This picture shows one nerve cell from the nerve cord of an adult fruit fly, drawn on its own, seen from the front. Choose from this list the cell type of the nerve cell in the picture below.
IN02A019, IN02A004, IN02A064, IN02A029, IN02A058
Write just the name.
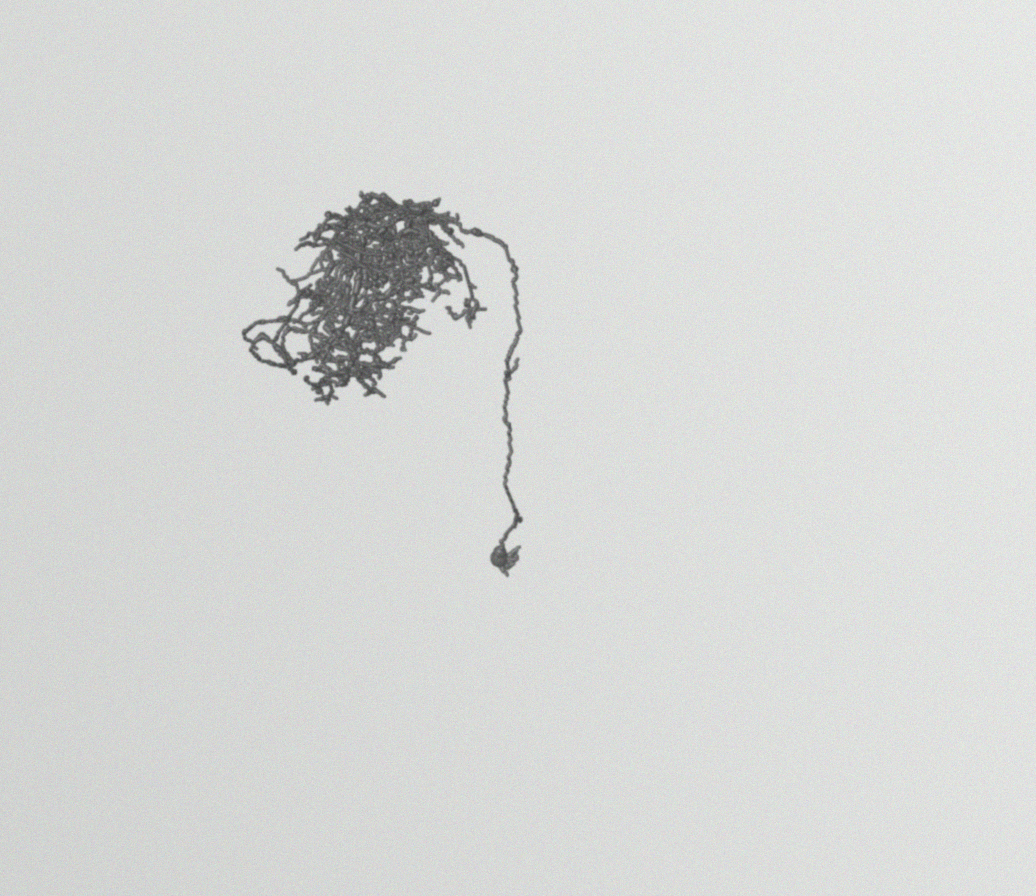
IN02A019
